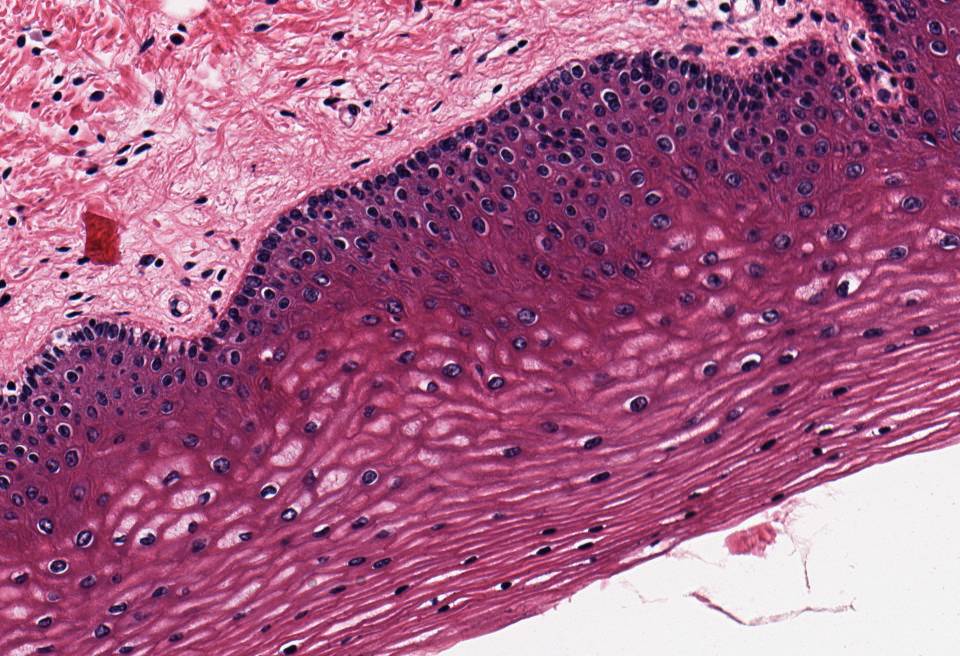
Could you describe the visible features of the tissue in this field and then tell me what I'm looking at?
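Along the upper-left edge of the epithelium, basal cells with small, dark, crowded nuclei form a row. Many middle-layer cells have pale, clear cytoplasm surrounding their nuclei. At the lower right, the flattened surface cells retain their nuclei, and no anucleate keratin layer overlies them. The epithelium meets the connective tissue at a gently wavy junction without long finger-like rete ridges. The tissue in this field is vagina.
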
